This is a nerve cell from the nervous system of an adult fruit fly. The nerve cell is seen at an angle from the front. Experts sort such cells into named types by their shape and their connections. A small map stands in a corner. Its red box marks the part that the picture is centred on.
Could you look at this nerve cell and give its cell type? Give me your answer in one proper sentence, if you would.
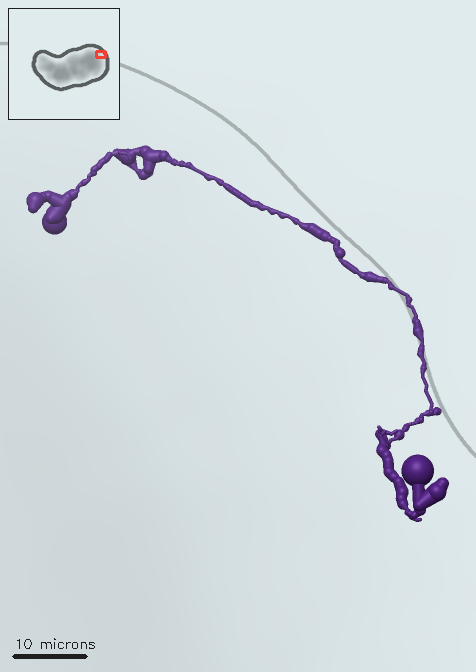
This nerve cell has been assigned cell type L1.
